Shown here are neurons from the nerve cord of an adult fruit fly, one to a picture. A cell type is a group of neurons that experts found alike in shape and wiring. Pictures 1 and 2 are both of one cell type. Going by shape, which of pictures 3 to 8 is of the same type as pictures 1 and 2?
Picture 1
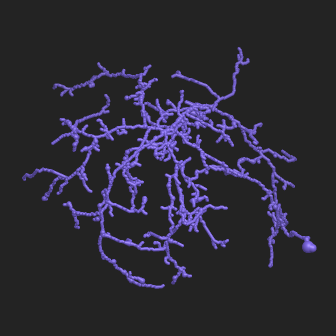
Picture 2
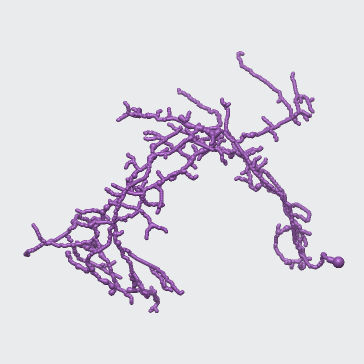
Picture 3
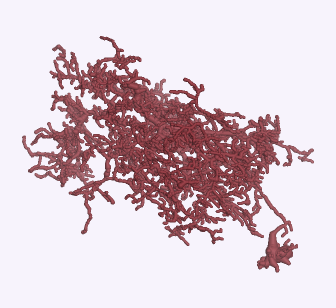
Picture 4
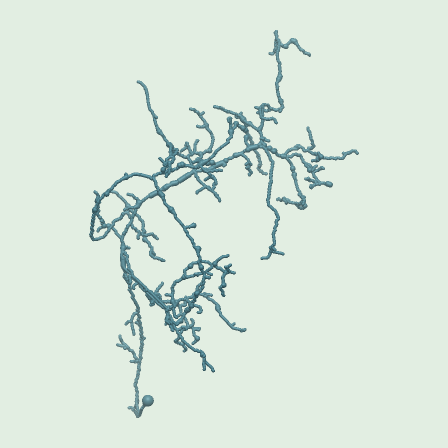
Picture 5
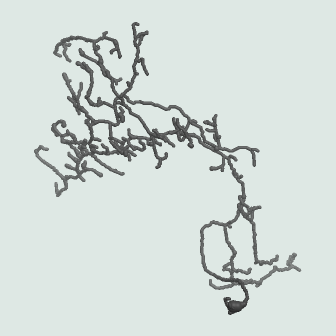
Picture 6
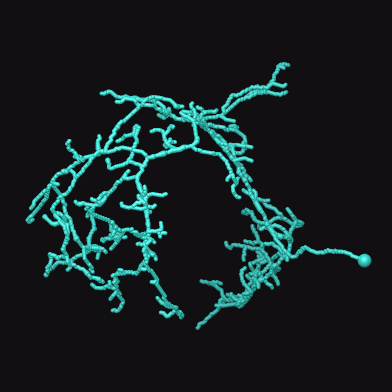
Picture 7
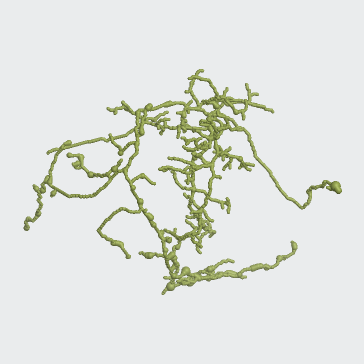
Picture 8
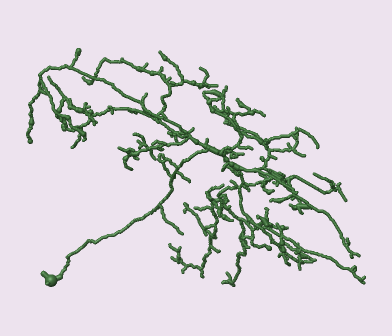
6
